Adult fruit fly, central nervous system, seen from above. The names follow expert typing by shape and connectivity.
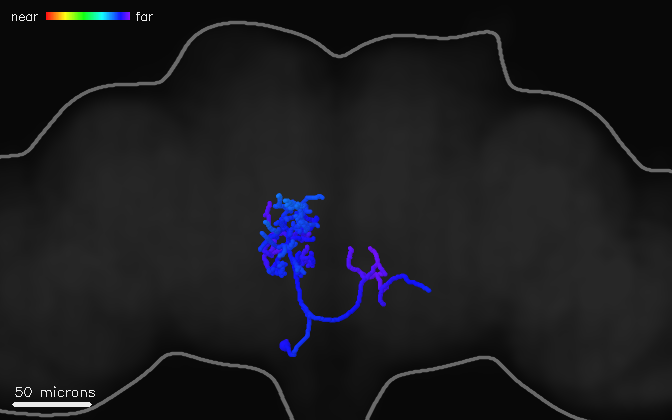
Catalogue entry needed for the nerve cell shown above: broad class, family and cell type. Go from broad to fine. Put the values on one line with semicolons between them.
central-brain intrinsic neuron; hemilineage LB23; GNG612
